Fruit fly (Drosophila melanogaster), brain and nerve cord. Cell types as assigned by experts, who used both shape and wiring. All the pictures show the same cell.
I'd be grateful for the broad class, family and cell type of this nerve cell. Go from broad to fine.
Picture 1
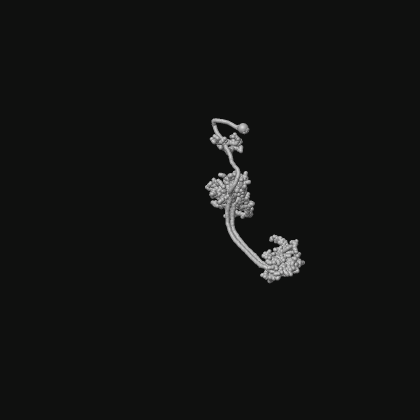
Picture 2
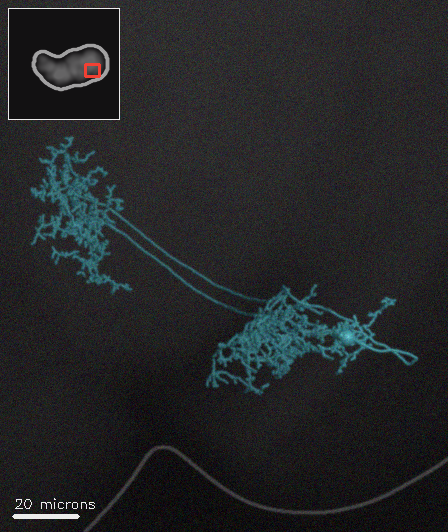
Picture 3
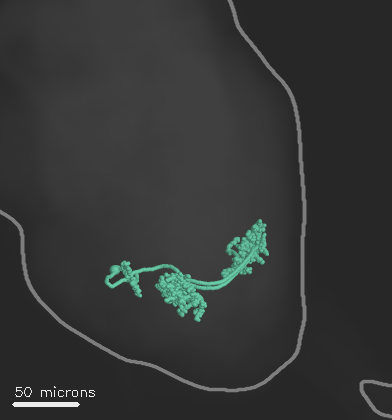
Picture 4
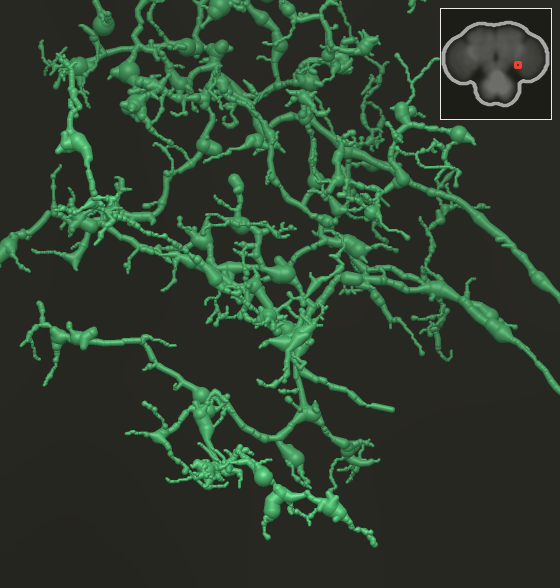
optic-lobe intrinsic neuron; TmY; TmY19a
